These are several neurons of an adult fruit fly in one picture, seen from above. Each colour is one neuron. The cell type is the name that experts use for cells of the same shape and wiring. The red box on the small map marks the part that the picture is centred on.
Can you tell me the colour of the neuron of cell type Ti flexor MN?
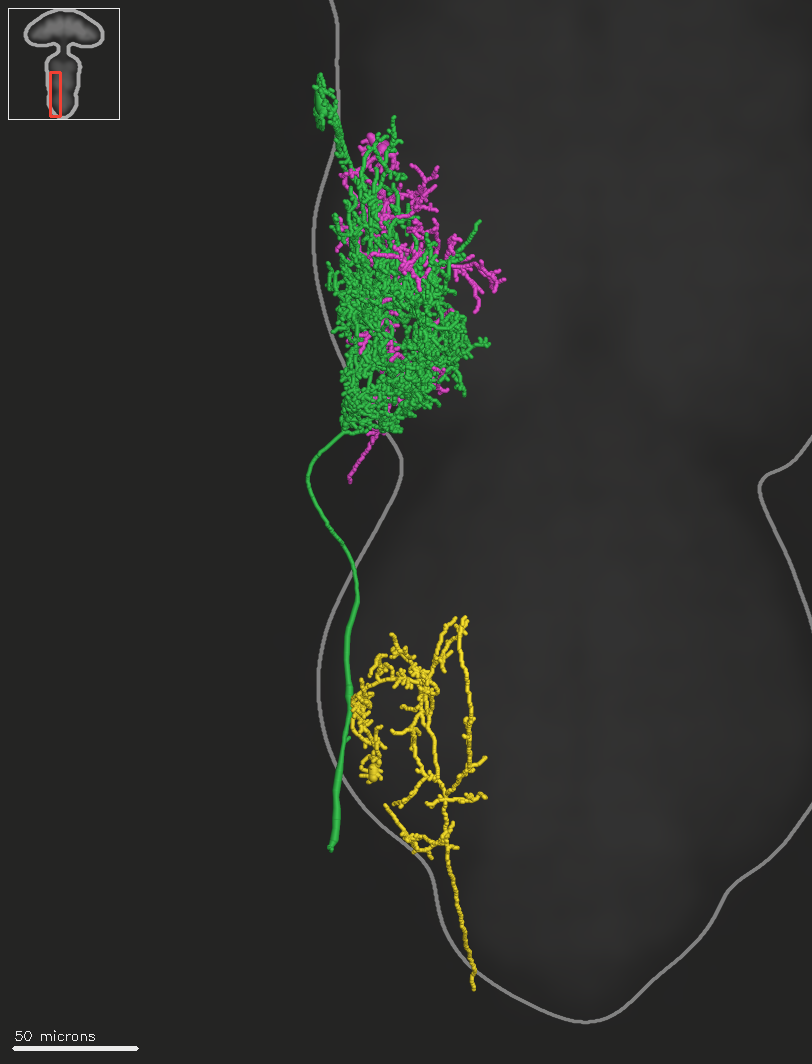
magenta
